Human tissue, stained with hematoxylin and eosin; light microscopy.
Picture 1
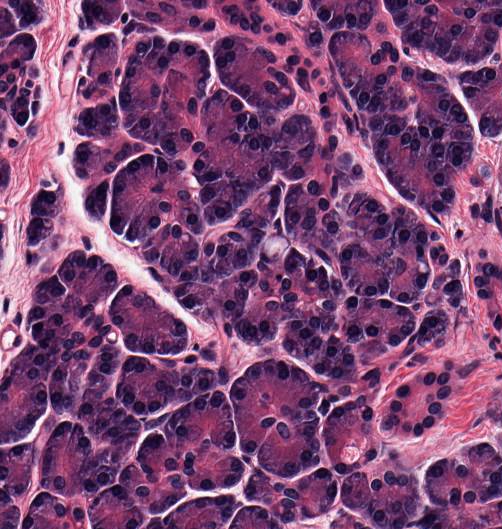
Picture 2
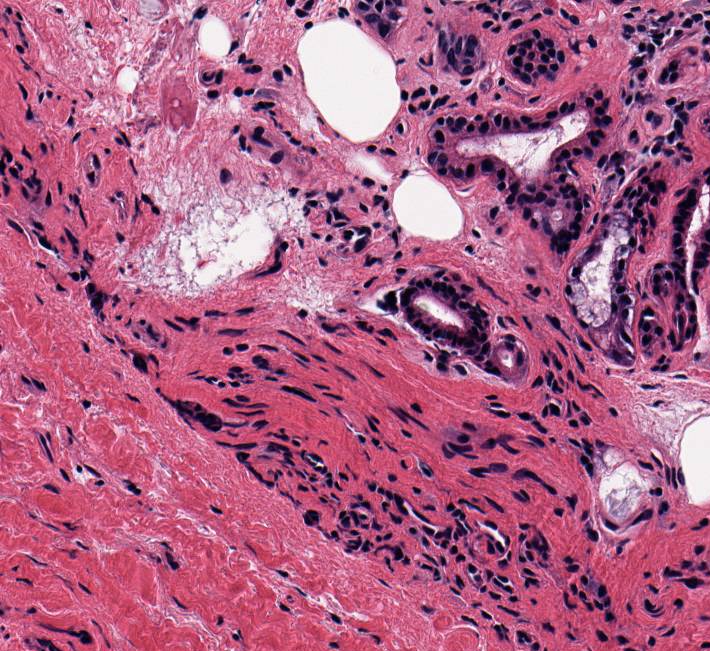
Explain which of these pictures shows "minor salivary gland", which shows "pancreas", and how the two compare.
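In picture 1 is the pancreas, in picture 2 a minor salivary gland. The pancreatic acinar cells are pyramidal, with round, darkly stained nuclei at the base, toward the outer edge of each acinus. Their cytoplasm is pink toward the centre of the acinus and purple toward the base, and the acinar lumina are tiny and mostly inconspicuous. In the minor salivary gland, small glandular units cluster in the upper right part of the field, and several gland lumens hold pale, wispy, bubbly material rather than being empty. The lower left corner is dense pink fibrous tissue with few nuclei, while a pale, loose, wispy area of stroma lies at the upper left.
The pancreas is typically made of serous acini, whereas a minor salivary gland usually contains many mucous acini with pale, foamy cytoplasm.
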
